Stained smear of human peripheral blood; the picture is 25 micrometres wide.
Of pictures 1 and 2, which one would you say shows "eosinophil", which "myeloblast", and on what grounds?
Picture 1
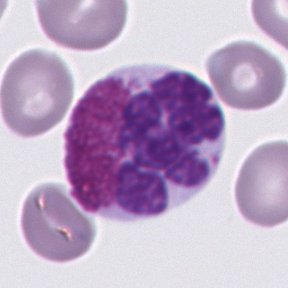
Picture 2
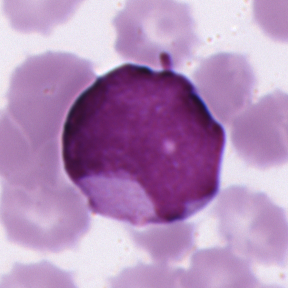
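Picture 1 is an eosinophil; picture 2 is a myeloblast. Outline: smooth and round in picture 1, slightly angular in picture 2, with a small knob projecting from its top edge. Granules: coarse reddish-purple ones crowd the left part of picture 1; none are visible in picture 2. Nucleus: lobed in picture 1, lying mainly in the right half, with dark purple, clumped chromatin.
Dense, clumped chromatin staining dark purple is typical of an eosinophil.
In picture 2 a single small pale spot lies in the nucleus just right of centre.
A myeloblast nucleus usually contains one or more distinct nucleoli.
Cytoplasm: a pale lilac rim at the edge in picture 1; in picture 2 a pale lilac crescent, not deep blue, at the lower left.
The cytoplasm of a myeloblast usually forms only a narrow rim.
Size in picture 2: about 15 micrometres across, nucleus filling about 80% of the cell's area.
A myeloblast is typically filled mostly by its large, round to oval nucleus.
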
